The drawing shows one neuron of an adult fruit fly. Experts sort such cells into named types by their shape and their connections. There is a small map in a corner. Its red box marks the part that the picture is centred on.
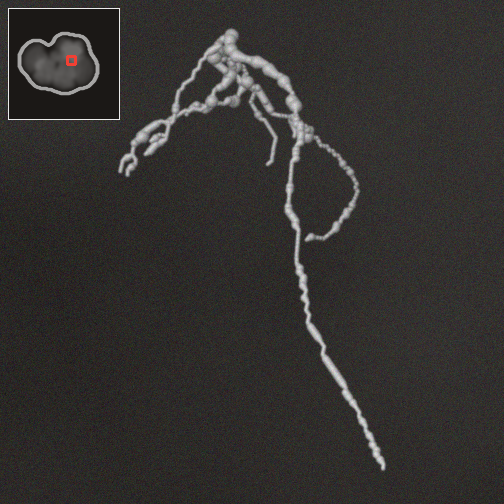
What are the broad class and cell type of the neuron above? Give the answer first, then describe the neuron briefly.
This is a sensory neuron entering the nerve cord. Its cell type is SNxx02. The drawing shows no cell body. There are a dozen or fewer branch ends.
